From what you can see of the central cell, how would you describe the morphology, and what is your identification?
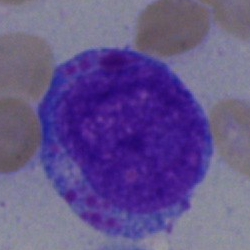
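Roughly round, I'd say, though the edge is slightly uneven. The nucleus lies off-centre toward the upper right, which leaves a wider band of cytoplasm at the lower left. Reddish-purple granules are scattered in the cytoplasm, mostly along the left and lower edge. Beside the nucleus, at the lower left, there's a paler area of cytoplasm. This one is a promyelocyte.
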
